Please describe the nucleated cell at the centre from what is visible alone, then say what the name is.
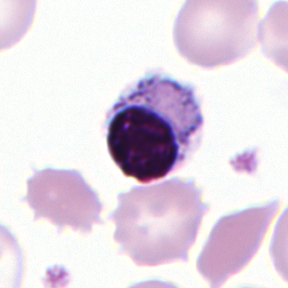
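Nucleus off-centre, toward lower left of cell. Cytoplasm pale pinkish-lilac, finely mottled and speckled in texture. Cytoplasmic outline ragged and irregular along the top edge. Cell: normoblast.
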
